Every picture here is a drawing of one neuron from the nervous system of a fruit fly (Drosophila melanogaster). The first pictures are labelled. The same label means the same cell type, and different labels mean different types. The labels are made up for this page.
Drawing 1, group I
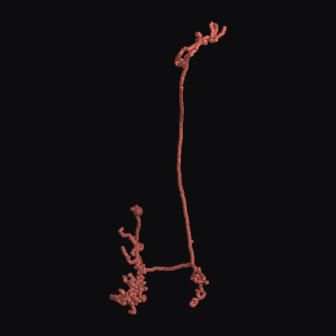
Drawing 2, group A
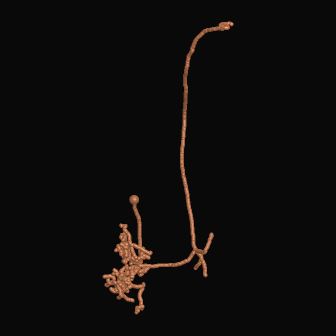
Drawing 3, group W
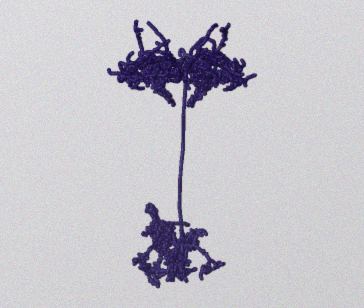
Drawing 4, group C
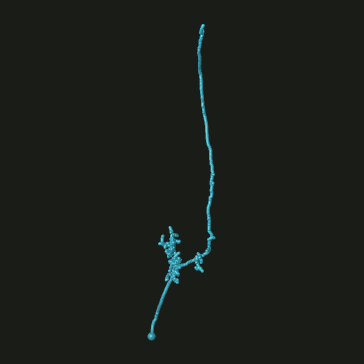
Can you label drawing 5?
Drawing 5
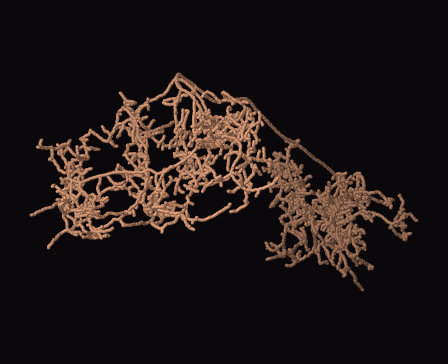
group W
